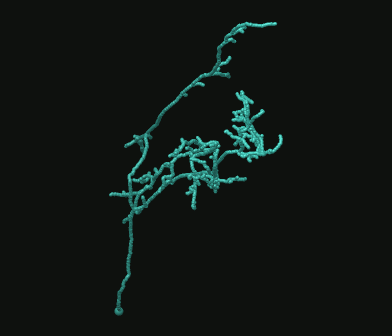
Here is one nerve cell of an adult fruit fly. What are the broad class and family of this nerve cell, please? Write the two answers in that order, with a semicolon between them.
nerve-cord intrinsic neuron; hemilineage 08B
